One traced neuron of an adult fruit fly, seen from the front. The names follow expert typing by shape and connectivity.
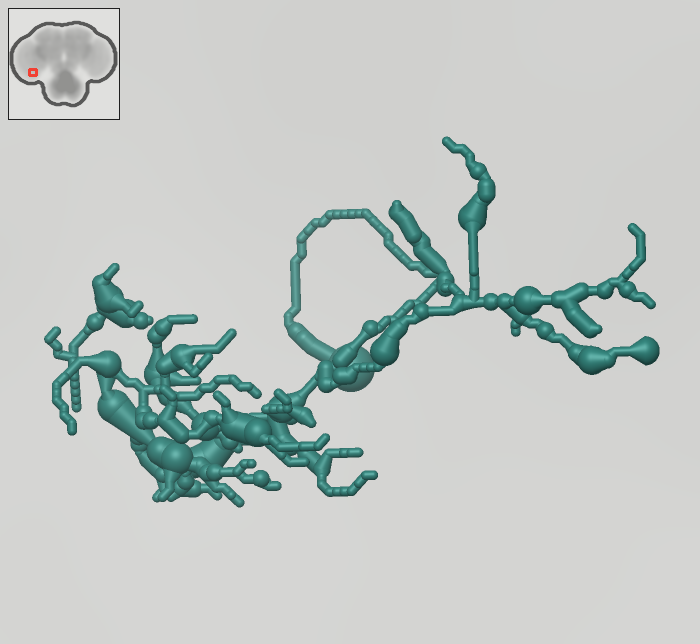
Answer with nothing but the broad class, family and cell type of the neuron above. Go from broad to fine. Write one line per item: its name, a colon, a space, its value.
broad class: optic-lobe intrinsic neuron
family: T
cell type: T4b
